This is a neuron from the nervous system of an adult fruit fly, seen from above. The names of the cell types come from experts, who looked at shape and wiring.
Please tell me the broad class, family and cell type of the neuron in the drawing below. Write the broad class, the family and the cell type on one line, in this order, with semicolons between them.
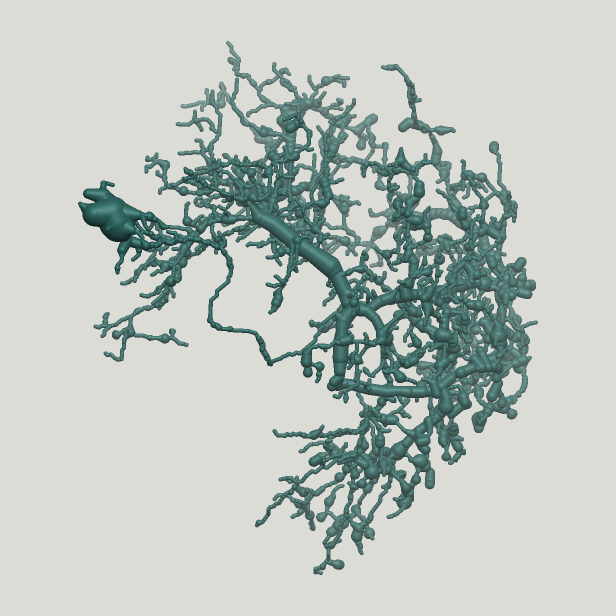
nerve-cord intrinsic neuron; hemilineage 19A; IN19A013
